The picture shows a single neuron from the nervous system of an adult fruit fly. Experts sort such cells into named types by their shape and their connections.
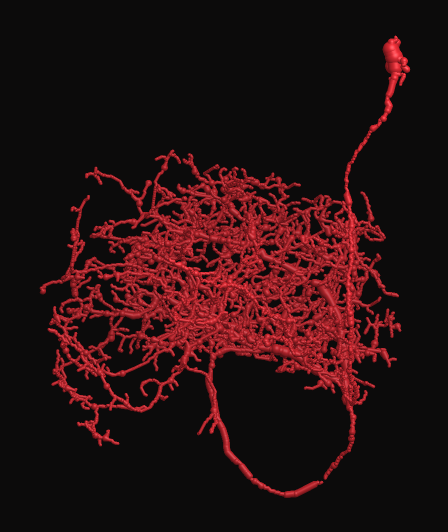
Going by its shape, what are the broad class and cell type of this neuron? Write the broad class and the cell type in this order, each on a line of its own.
central-brain intrinsic neuron
AVLP535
